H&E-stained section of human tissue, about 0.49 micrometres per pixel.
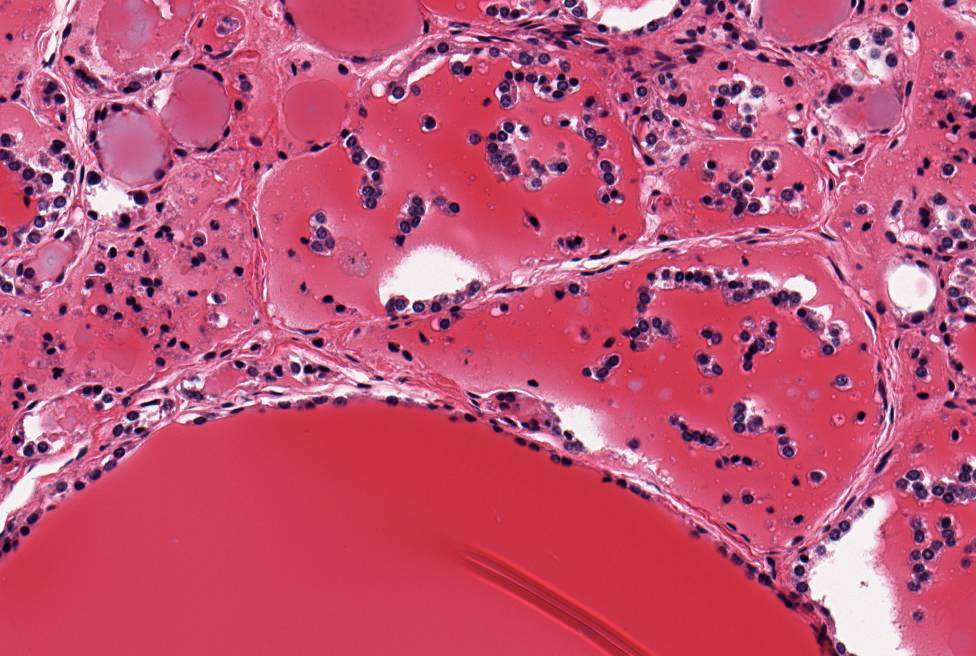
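Thyroid: closely packed follicles of very unequal size, each filled with pink colloid. The large follicle at the bottom is lined by a single layer of flattened cells. In follicles across the centre, clusters of cells lie loose within the colloid, away from the follicle wall. Follicular cell nuclei are small, round and darkly stained.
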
